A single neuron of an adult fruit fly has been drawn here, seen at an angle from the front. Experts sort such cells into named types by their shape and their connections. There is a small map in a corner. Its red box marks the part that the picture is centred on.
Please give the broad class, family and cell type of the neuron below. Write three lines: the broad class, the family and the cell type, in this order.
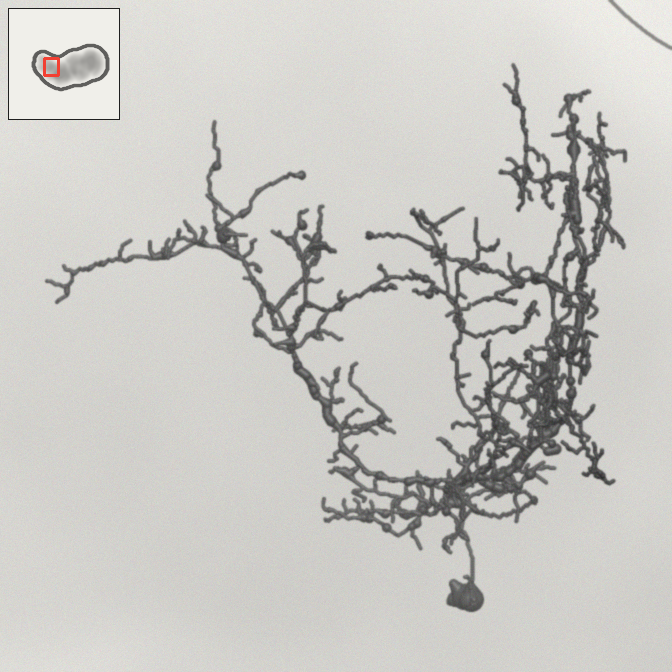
nerve-cord intrinsic neuron
hemilineage 16B
IN16B045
